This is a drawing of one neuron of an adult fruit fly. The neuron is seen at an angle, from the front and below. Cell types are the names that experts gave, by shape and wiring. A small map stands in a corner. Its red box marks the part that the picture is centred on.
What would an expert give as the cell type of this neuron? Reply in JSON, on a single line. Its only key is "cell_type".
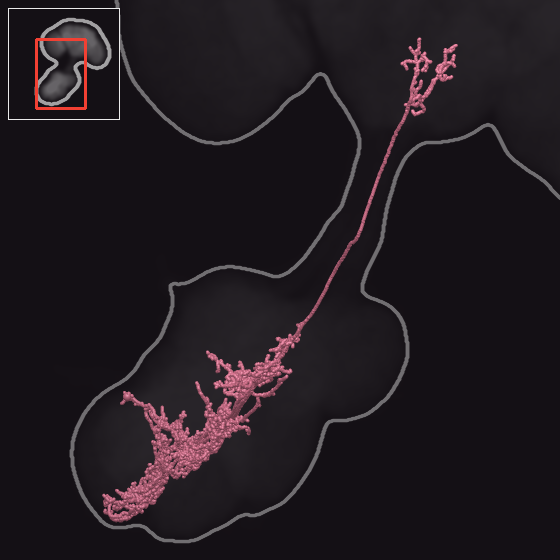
{"cell_type": "AN17A009"}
